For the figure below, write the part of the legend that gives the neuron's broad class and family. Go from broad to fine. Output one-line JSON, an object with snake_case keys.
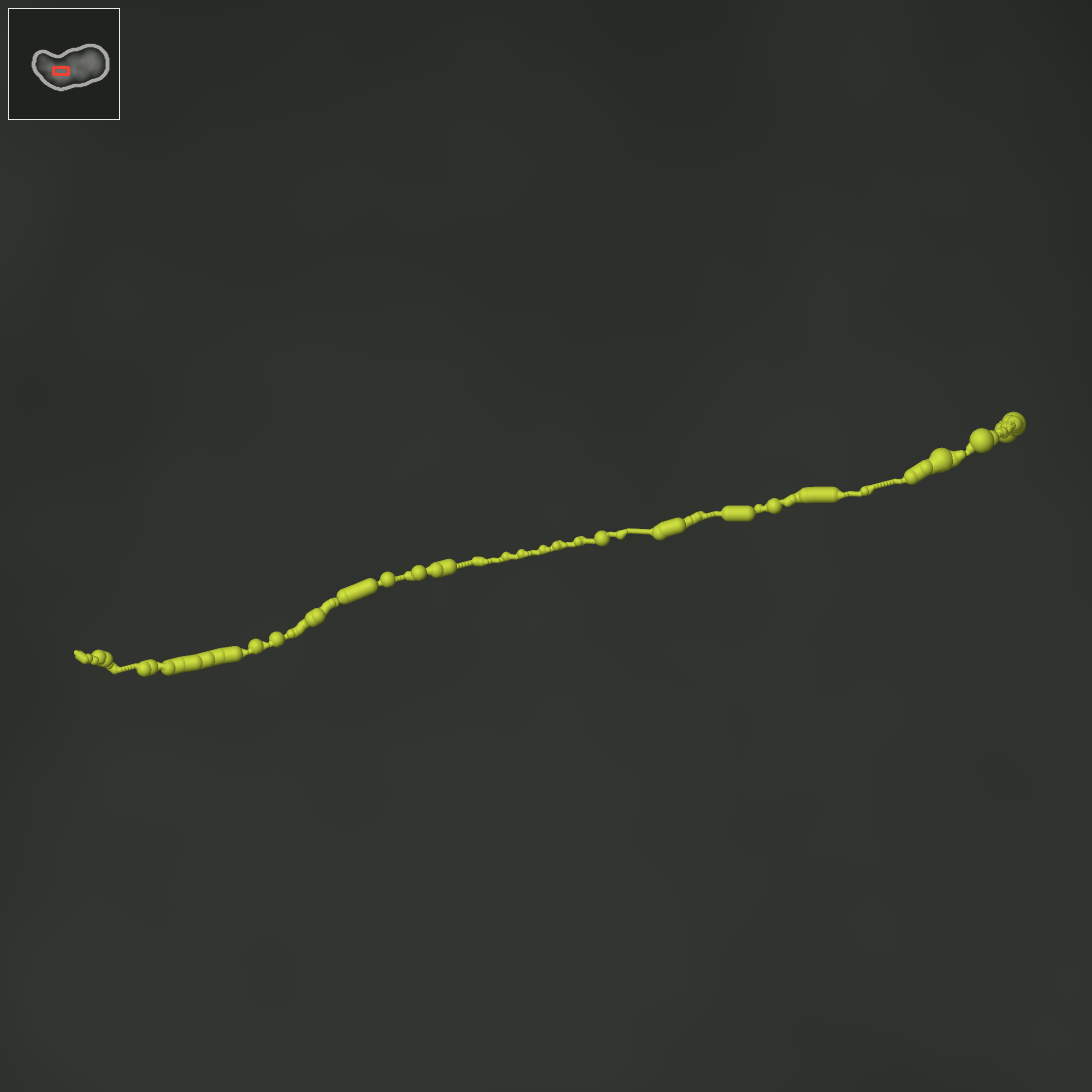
{"broad_class": "photoreceptor or other optic-lobe sensory neuron", "family": "class visual"}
